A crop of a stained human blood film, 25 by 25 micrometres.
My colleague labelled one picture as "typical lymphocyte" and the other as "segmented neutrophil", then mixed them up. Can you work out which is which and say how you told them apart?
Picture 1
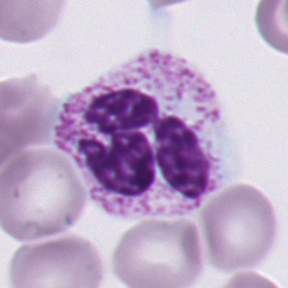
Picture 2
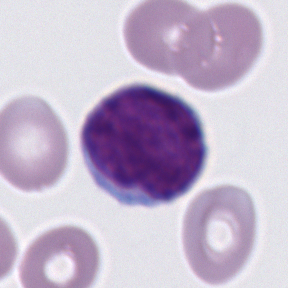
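Picture 1 shows a segmented neutrophil and picture 2 a typical lymphocyte. First, the outline: in picture 1 it is roughly round with a slightly uneven edge, while in picture 2 it is round and smooth, without surface projections. Second, the nucleus: picture 1 has nuclear lobes, whereas picture 2 has a round, unlobed nucleus of about 11 by 9 micrometres in a cell about 11 micrometres across.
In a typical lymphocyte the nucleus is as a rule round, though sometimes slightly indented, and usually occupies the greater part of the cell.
Third, nucleoli: none are visible in either cell. Fourth, the cytoplasm: in picture 1 it is plentiful and pale, almost colourless between the granules; in picture 2 it shows mainly as a thin pale blue crescent along the lower left edge, with no granules.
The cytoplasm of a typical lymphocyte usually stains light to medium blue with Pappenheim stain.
Fifth, vacuoles: none are seen in the cytoplasm of picture 1. Finally, the surroundings: red cells without nuclei crowd around the lower half of the cell in picture 1.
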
